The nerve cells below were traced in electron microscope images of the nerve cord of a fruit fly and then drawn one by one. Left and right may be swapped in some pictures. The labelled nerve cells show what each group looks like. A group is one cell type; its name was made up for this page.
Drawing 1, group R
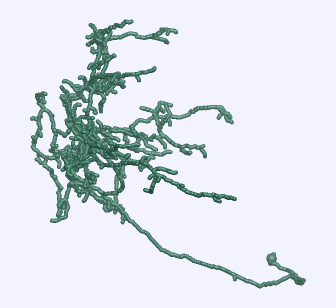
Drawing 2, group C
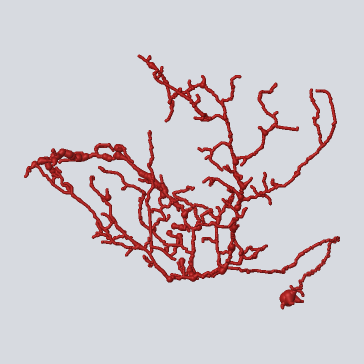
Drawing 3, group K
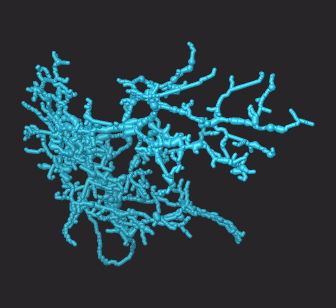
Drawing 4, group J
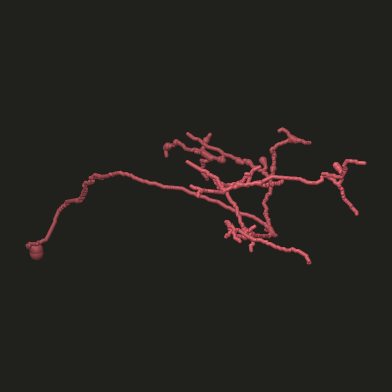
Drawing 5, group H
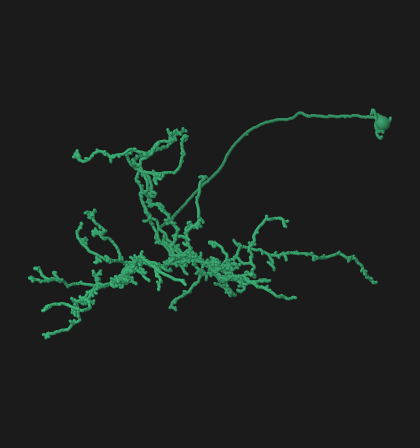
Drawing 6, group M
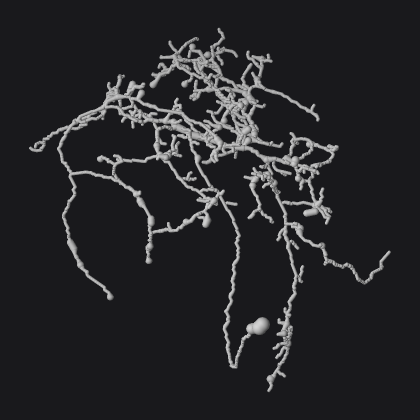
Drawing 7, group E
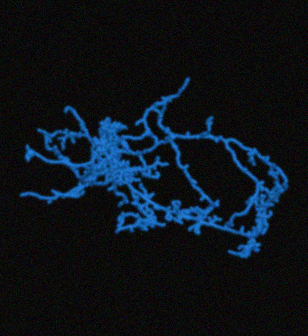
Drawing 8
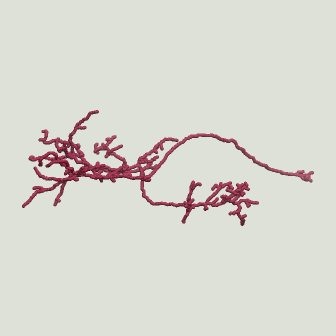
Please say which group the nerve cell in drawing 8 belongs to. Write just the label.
group J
